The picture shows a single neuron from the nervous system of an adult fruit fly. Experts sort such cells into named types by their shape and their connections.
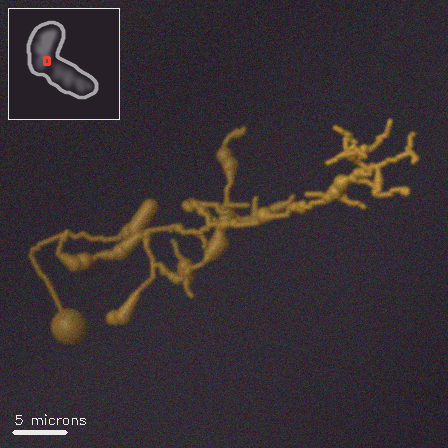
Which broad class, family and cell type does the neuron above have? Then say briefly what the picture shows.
Its broad class is optic-lobe intrinsic neuron. Its family is Mi. The cell type is Mi13. Its cell body lies at the lower left of the picture. From left to right in the picture it spans about 40 microns.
